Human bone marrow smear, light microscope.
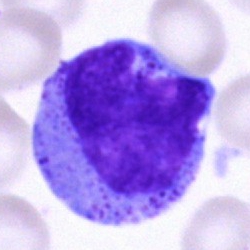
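Promyelocyte, the cell in the middle of this stained human bone marrow smear. Its nucleus fills most of the cell and sits off-centre, towards the upper right. The cytoplasm curves around it as a crescent, widest at the lower left. No vacuoles show in the cytoplasm.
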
